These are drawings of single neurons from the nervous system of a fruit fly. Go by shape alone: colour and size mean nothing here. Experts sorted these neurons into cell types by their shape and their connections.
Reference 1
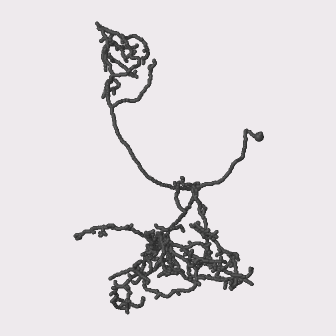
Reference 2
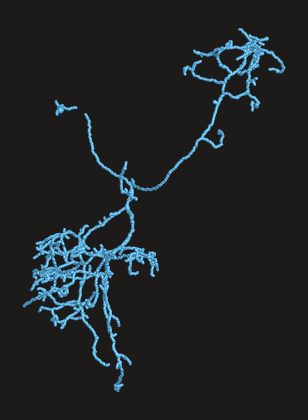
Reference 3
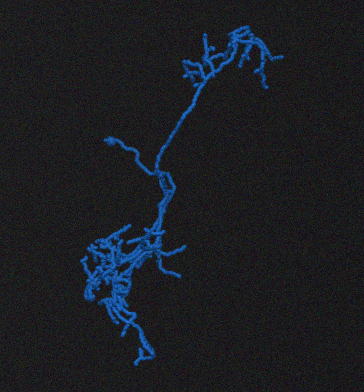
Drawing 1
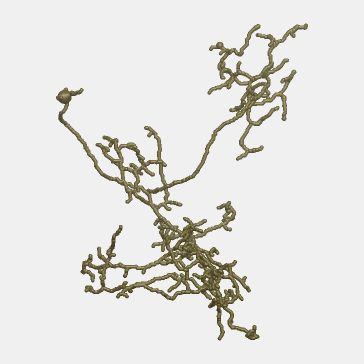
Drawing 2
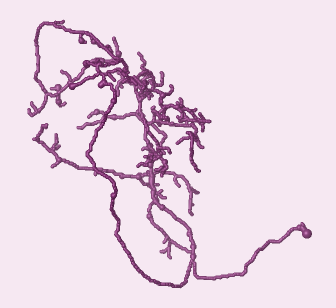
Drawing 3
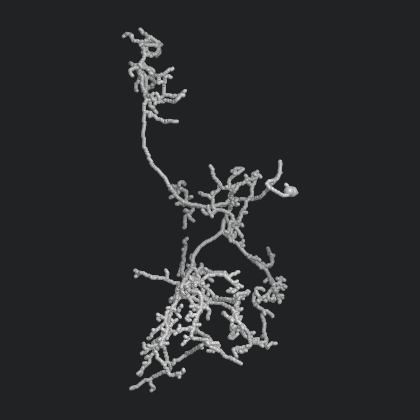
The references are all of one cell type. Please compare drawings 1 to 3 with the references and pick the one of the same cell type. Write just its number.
3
